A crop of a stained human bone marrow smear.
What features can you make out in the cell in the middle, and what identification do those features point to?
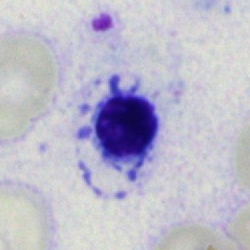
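Chromatin dense, very dark purple. Cytoplasm very pale, nearly the shade of the background. Below the nucleus, a clear rounded space rimmed by dark granules. Outline irregular, poorly defined. Cell: erythroblast.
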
